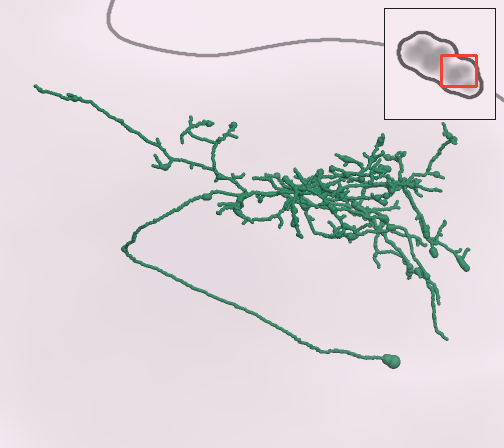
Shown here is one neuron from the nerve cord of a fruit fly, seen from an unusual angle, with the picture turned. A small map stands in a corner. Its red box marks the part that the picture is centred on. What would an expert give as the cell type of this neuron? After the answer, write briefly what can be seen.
Its cell type is IN12B056. It is a nerve-cord intrinsic neuron. The picture shows dozens of branch ends. In this view it is wider than it is tall.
